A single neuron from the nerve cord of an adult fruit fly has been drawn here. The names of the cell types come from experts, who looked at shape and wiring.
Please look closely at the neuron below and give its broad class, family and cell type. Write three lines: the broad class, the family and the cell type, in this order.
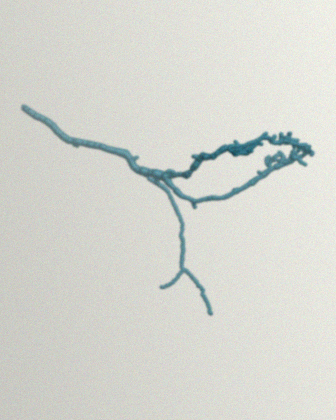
sensory neuron entering the nerve cord
class mechanosensory proprioceptive
SNpp38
